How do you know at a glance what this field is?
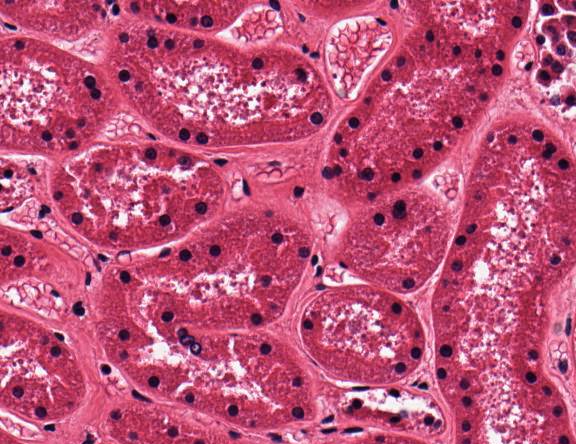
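Answer: cortical labyrinth of the kidney. The field is packed with closely set tubules cut in round, oval and elongated profiles.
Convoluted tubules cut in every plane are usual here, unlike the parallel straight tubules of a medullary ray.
Each lining cell has one round, dark nucleus, set in a row toward the tubule's outer edge; cell borders cannot be seen.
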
